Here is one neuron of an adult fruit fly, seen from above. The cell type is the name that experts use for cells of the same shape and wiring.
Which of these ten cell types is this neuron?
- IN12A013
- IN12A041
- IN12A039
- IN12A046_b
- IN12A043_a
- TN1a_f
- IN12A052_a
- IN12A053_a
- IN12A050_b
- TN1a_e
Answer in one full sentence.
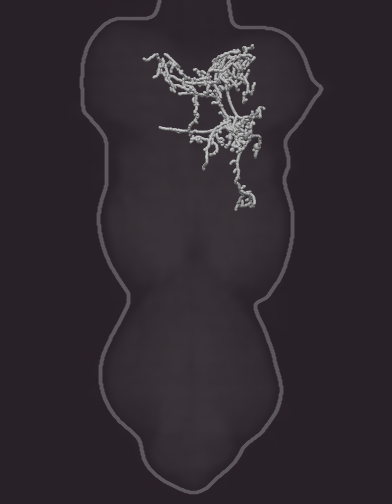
On the level of cell type, this neuron is IN12A041.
